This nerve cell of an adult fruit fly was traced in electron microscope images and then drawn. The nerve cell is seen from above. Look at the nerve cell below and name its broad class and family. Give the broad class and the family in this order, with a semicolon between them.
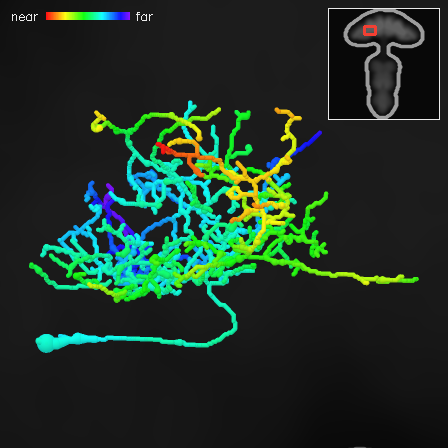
central-brain intrinsic neuron; hemilineage LHp1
